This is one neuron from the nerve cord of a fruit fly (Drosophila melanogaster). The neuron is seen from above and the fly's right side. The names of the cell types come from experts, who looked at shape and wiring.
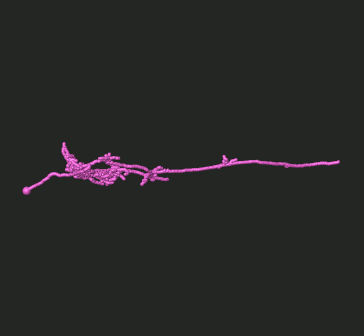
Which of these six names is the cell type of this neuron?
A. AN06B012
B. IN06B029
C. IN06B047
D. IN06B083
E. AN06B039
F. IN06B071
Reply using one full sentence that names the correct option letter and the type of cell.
The neuron is of the AN06B039 cell type, which is option E.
